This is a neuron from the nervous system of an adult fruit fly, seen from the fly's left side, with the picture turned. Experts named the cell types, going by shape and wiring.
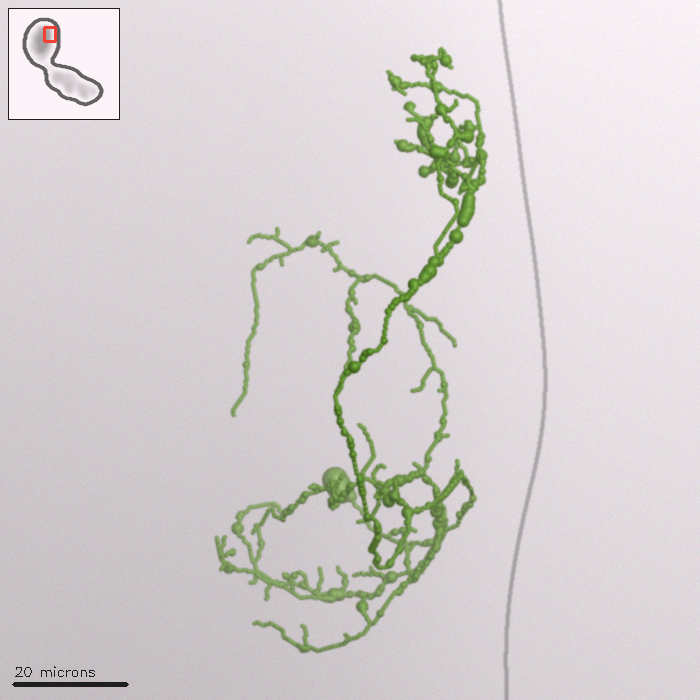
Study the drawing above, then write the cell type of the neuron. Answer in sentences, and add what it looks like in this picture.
It is of cell type CB1782. This is a central-brain intrinsic neuron. From top to bottom in the picture it spans about 110 microns. The picture shows dozens of branch ends.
